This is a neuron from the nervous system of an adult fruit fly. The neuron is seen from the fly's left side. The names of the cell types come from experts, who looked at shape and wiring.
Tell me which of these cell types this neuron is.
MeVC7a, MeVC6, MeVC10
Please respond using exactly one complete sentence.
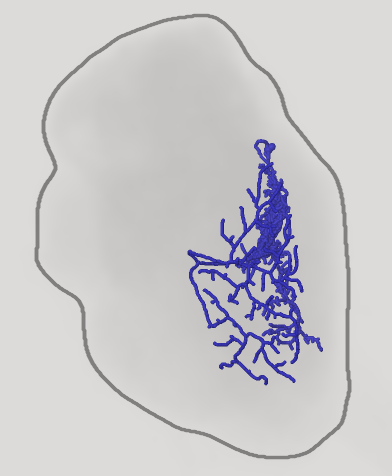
As its cell type, this neuron has MeVC6.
